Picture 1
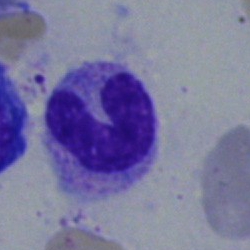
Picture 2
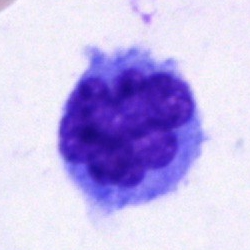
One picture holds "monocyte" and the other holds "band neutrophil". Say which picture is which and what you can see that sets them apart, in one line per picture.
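In picture 1 we see a band neutrophil: Fine pinkish-violet granules are scattered through the cytoplasm.
In picture 2 we see a monocyte: No distinct granules can be seen in the cytoplasm.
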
